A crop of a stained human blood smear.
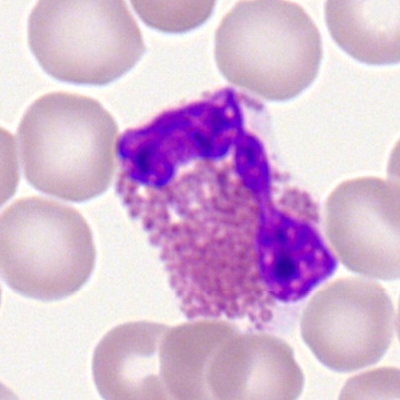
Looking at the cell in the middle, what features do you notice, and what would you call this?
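An irregular, angular outline, rather than a round one, encloses this cell. Its nucleus is an elongated, curved band running along the upper and right edges, with chromatin that stains dark purple and looks dense and clumped. The granules are pink. The cell is an eosinophil.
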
